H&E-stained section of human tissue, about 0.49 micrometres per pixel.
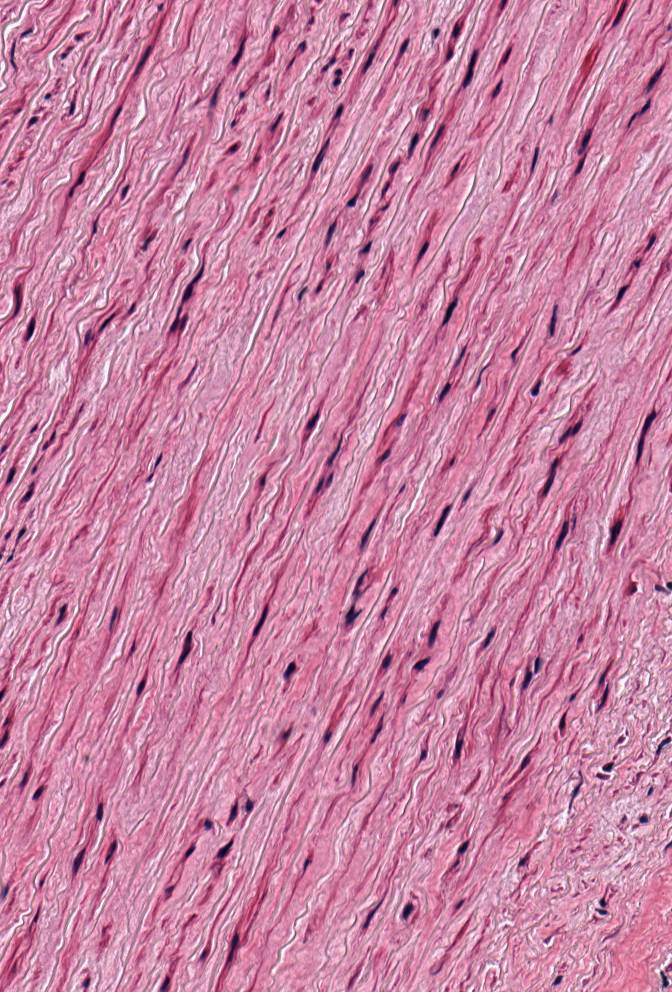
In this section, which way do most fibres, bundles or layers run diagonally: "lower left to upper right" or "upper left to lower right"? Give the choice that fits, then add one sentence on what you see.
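Lower left to upper right. Across most of the field the fibres run in parallel, diagonally from lower left to upper right.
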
